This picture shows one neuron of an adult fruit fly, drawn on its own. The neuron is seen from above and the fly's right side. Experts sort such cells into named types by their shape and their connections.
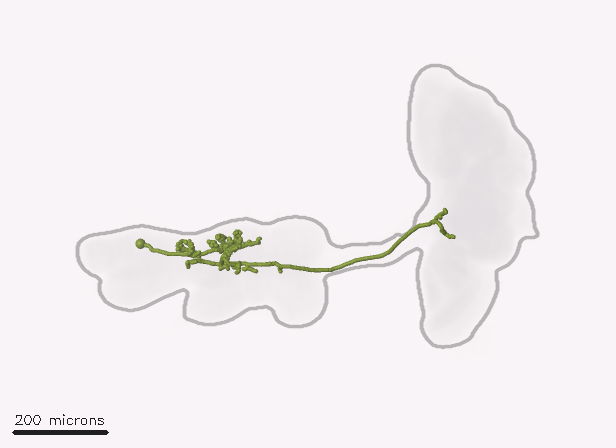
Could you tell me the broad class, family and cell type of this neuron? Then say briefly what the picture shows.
Its broad class is ascending neuron. The family is hemilineage 08B. Its cell type is AN08B079_b. It runs through the neck, between the brain and the nerve cord. The cell body is on the left of the picture. From left to right in the picture it spans about 700 microns.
